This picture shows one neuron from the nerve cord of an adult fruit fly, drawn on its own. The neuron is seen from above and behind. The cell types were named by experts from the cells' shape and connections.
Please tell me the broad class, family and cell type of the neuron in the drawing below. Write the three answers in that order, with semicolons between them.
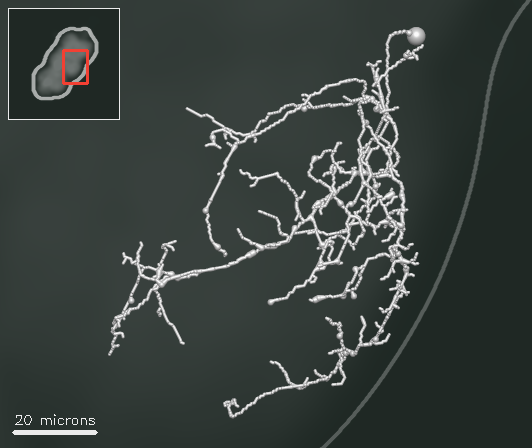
nerve-cord intrinsic neuron; hemilineage 16B; IN16B090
